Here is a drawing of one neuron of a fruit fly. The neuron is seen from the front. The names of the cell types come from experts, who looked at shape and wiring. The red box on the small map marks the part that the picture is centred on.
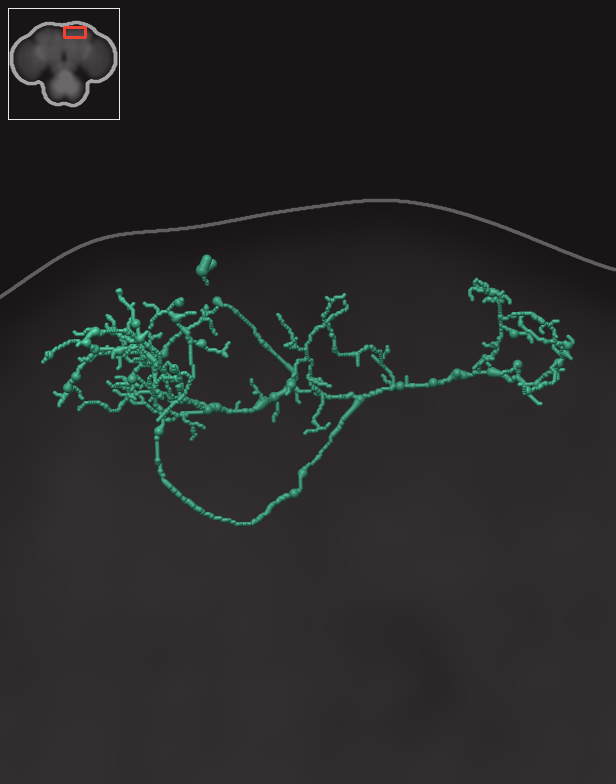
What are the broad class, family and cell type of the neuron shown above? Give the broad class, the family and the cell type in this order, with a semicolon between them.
central-brain intrinsic neuron; hemilineage SMPpd1; SMP348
